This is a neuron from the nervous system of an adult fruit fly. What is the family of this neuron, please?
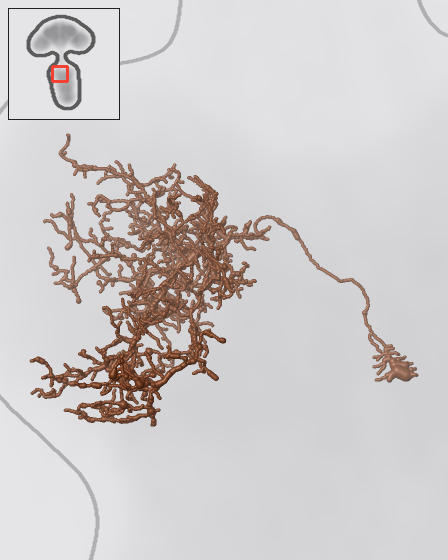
hemilineage 14A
